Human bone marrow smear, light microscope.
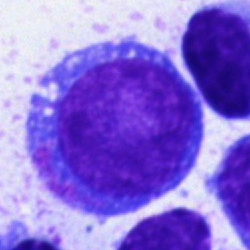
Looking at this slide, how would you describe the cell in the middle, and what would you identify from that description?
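The chromatin looks fine, spread evenly through the nucleus. The cytoplasm forms a wider rim on the left of the nucleus than on the right. Down in the lower left of the cytoplasm I can make out a few reddish-purple granules, and up in the upper left a few small clear vacuoles. This is a blast.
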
